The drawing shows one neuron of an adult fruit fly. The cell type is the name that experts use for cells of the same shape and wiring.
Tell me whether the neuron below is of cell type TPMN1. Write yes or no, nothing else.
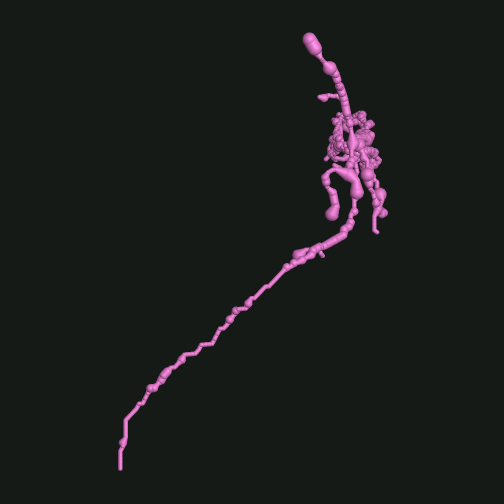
yes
